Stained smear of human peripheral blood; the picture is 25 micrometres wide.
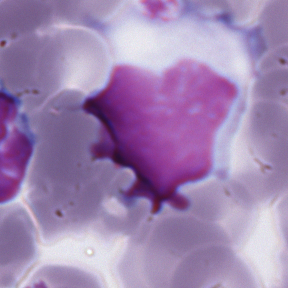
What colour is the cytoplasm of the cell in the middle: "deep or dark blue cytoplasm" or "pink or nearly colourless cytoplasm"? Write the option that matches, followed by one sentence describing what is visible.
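Pink or nearly colourless cytoplasm. Most of the pale, nearly colourless cytoplasm lies above the nucleus.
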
